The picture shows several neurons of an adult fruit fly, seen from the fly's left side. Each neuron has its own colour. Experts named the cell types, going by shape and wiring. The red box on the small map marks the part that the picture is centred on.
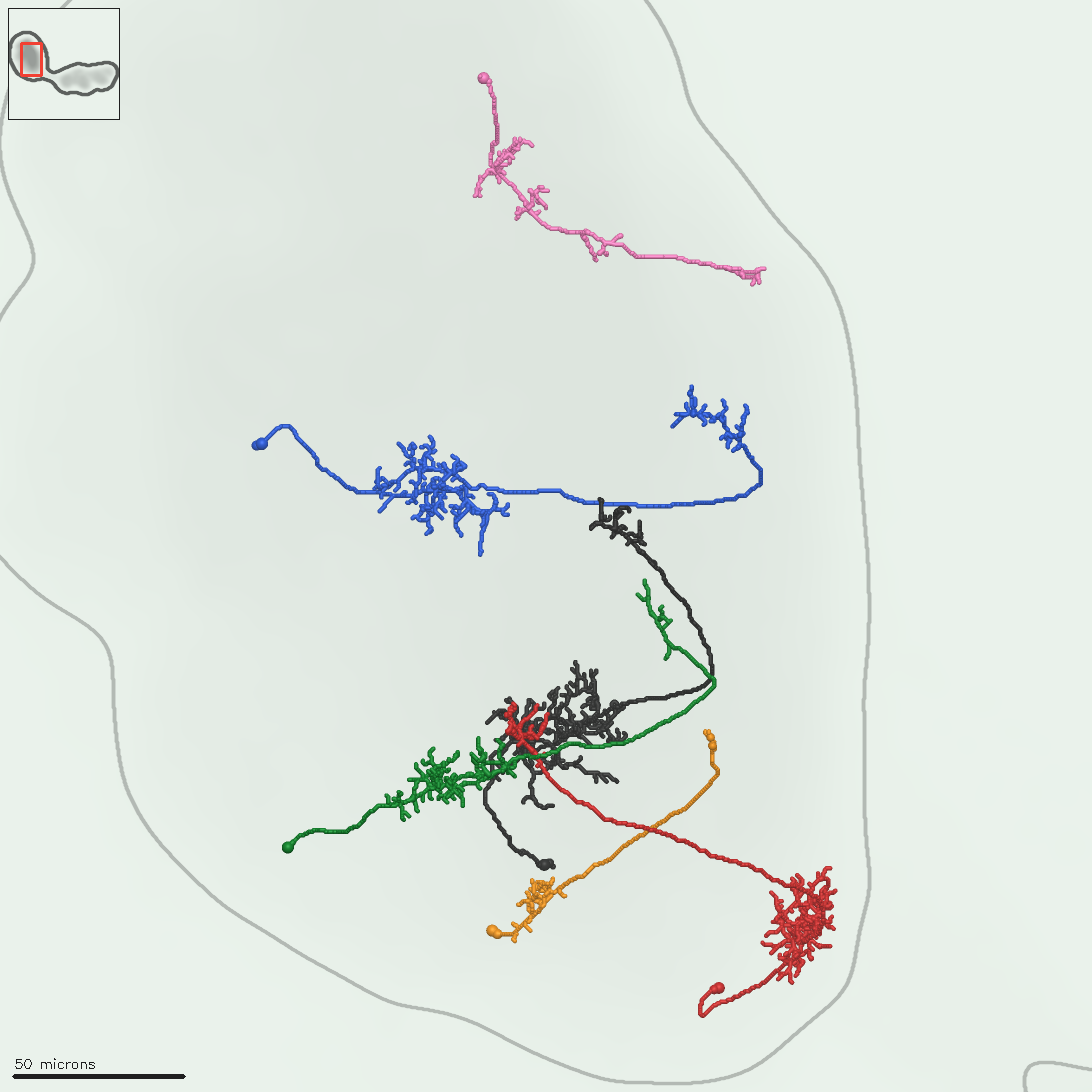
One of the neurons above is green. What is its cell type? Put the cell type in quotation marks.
"Tm5c"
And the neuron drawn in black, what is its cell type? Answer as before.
"TmY10"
